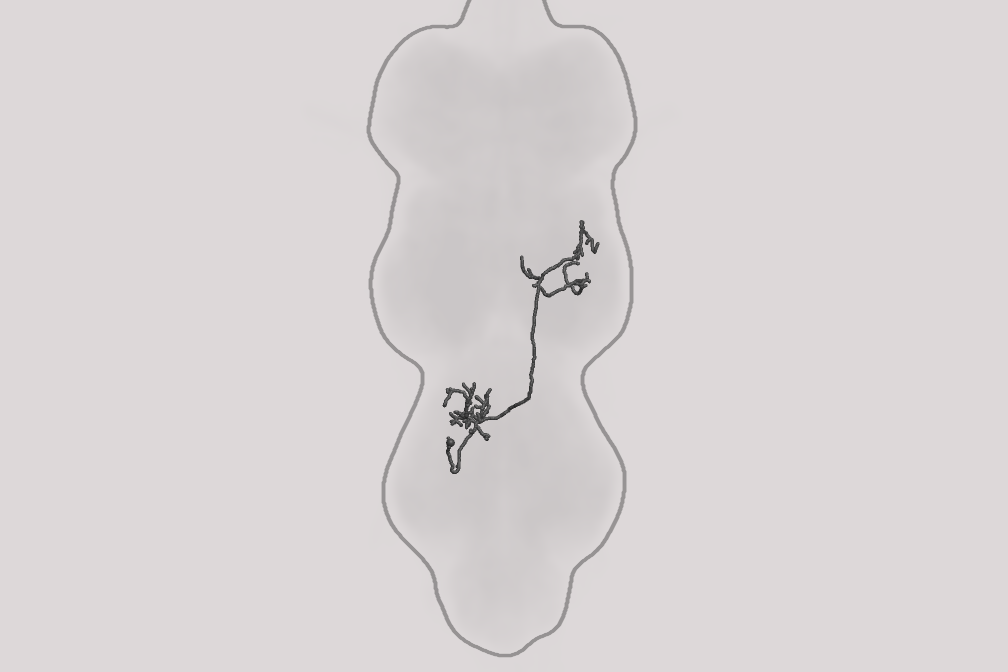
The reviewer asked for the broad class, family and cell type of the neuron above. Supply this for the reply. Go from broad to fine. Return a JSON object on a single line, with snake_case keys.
{"broad_class": "nerve-cord intrinsic neuron", "family": "hemilineage 18B", "cell_type": "IN18B052"}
